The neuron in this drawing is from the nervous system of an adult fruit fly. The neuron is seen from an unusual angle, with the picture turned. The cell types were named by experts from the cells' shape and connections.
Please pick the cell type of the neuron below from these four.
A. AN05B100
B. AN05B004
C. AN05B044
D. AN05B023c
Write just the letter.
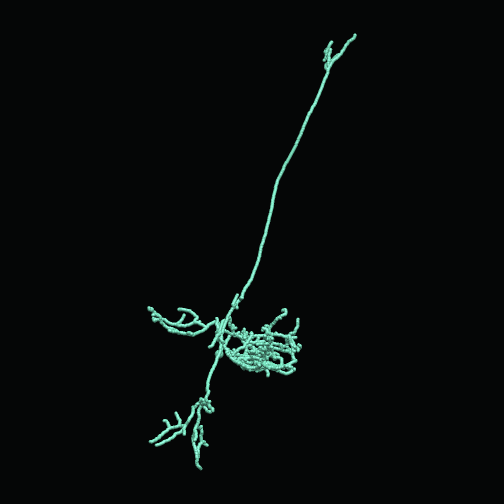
A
